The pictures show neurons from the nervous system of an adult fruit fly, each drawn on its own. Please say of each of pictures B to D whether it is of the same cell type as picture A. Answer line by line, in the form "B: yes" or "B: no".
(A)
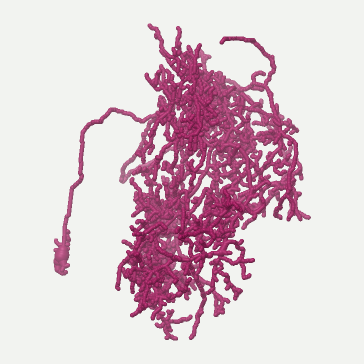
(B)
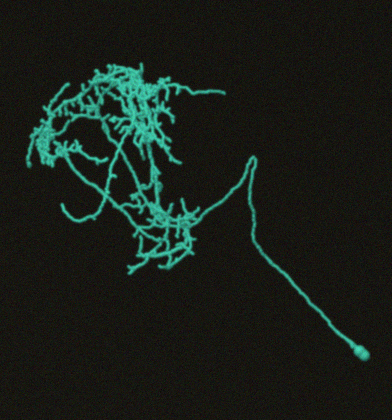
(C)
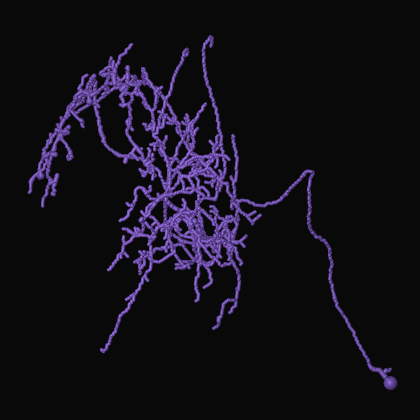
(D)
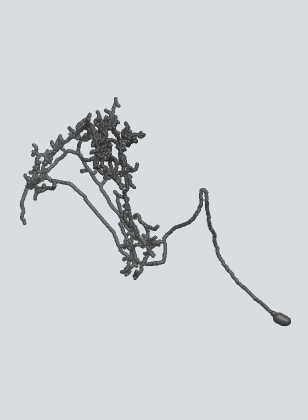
B: no
C: no
D: no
